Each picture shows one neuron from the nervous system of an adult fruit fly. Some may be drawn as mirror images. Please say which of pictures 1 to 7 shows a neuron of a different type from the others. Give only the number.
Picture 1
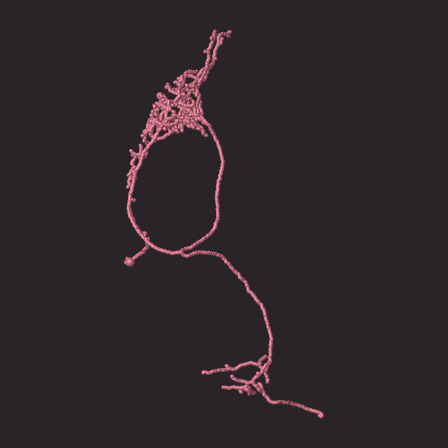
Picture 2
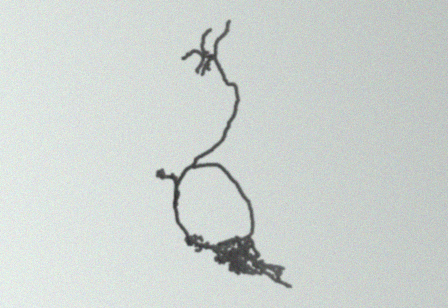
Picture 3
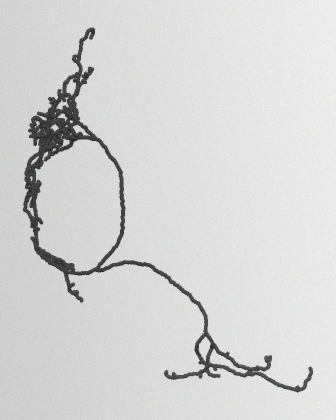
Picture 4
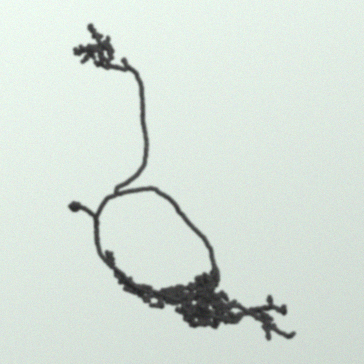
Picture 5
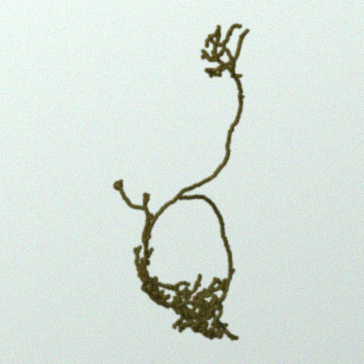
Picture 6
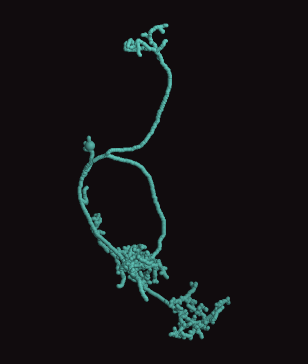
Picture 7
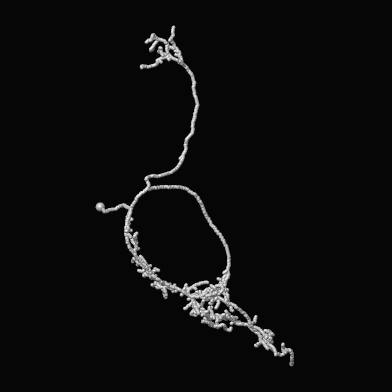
6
